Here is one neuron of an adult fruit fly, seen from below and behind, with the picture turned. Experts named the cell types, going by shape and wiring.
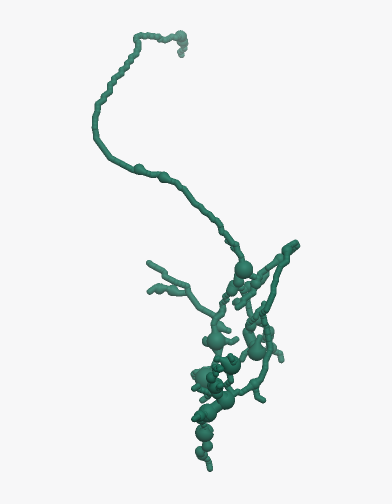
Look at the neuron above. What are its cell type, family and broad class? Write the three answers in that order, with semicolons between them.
Cm4; Cm; optic-lobe intrinsic neuron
